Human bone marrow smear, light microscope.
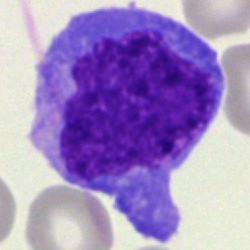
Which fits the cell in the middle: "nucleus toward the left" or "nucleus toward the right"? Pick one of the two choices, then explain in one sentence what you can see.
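Nucleus toward the right. The rim of cytoplasm is wider on the left side of the nucleus than on the right.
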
